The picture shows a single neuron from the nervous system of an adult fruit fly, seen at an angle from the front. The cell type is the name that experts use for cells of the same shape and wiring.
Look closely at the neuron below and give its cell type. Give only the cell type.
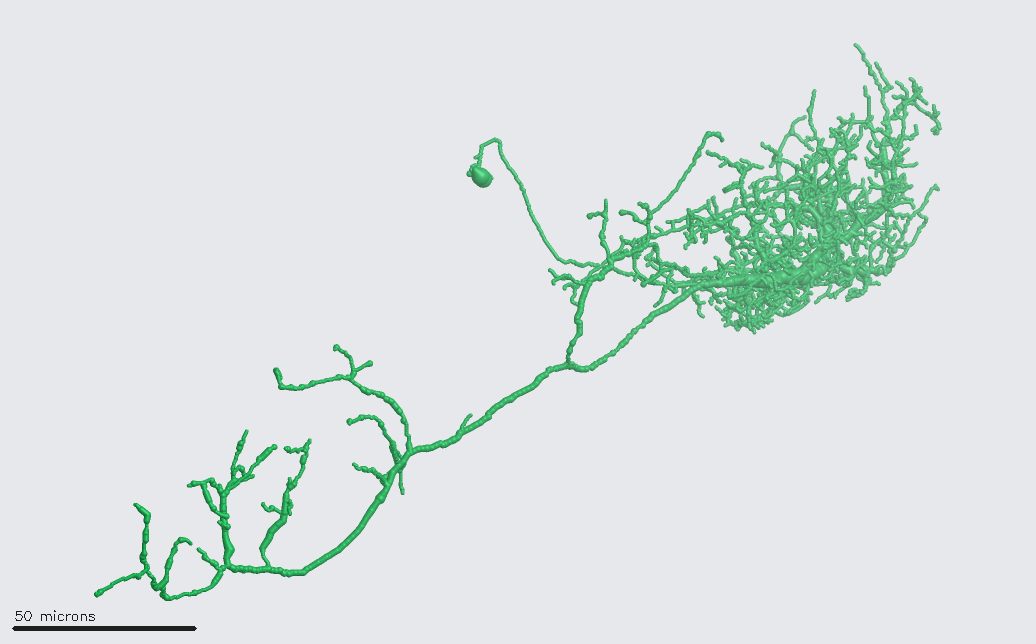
IN17A013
